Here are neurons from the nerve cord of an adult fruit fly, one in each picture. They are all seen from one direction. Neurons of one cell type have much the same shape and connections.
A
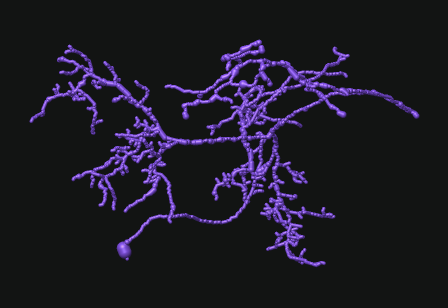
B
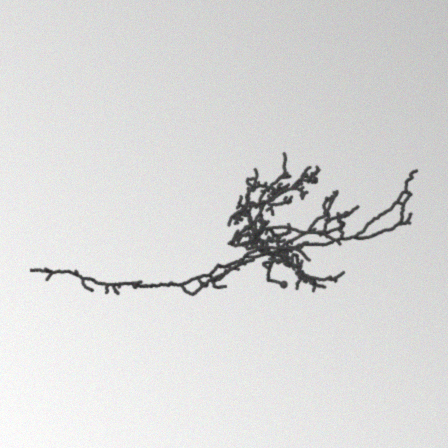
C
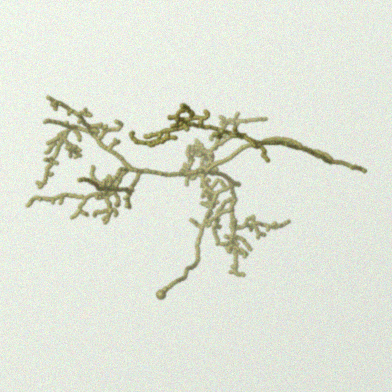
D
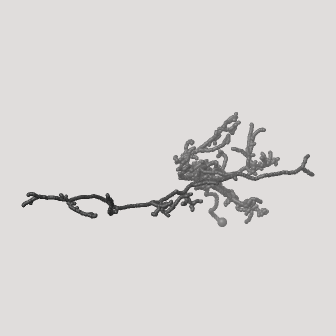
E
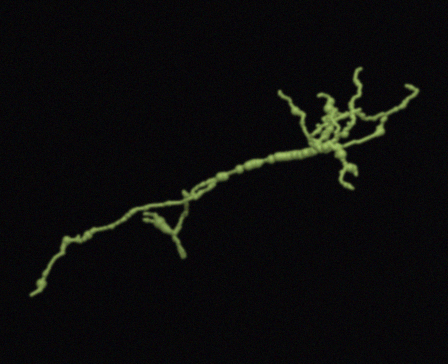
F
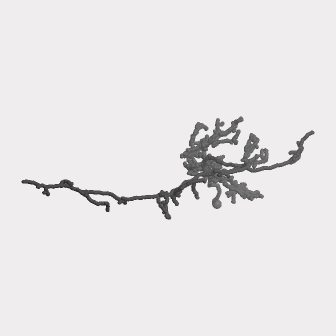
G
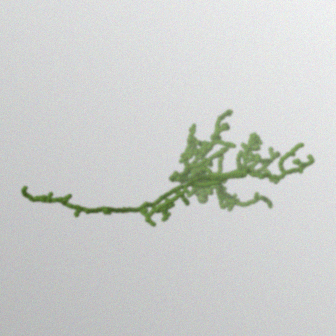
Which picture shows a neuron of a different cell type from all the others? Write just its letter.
E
